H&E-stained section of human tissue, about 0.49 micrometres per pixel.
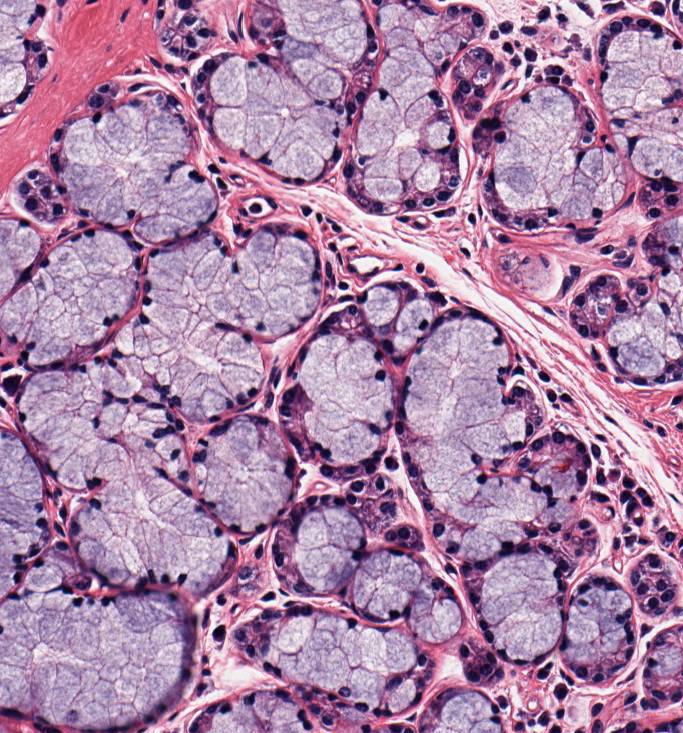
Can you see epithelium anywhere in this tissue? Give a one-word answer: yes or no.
Yes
